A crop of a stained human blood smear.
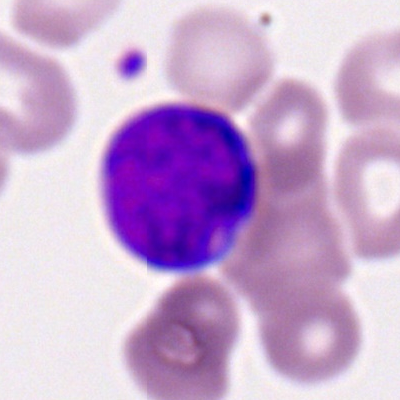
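Myeloblast at the centre of a stained human blood smear, seen by light microscopy. A round, smooth outline encloses chromatin that is dark purple and mottled with darker clumps. Only a very thin rim of deep blue cytoplasm shows, clearest along the right edge.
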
